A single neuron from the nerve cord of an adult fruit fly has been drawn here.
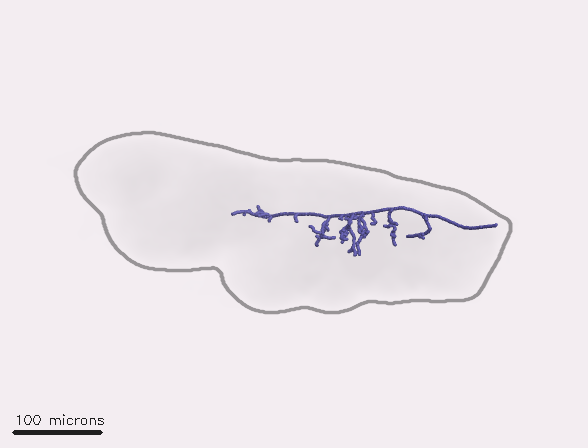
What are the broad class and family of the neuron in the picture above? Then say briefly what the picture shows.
This is a descending neuron. Its family is DNp. No cell body is drawn. By the scale bar it is about 300 microns wide in this view.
